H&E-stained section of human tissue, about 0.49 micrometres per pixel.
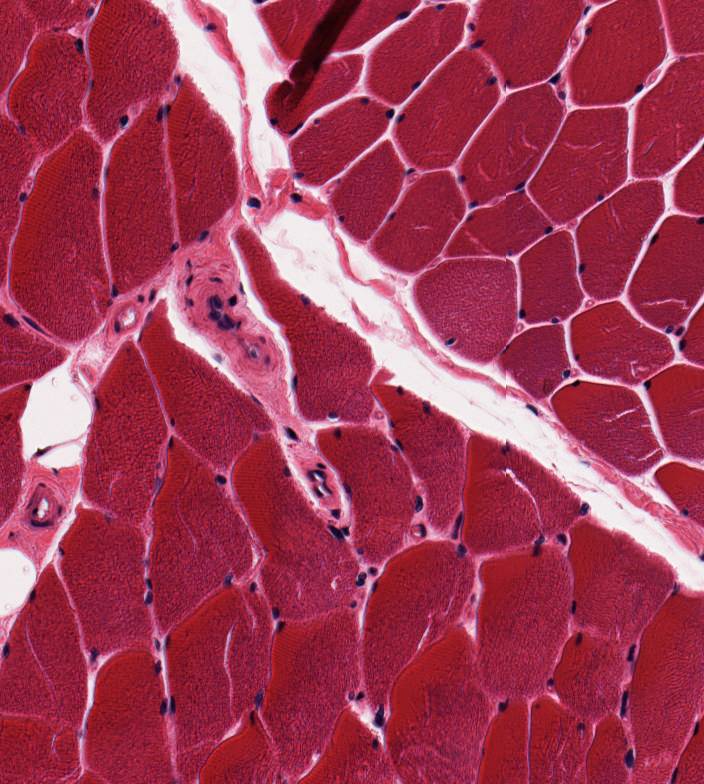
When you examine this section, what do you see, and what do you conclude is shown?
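The nuclei of the fibres are small and dark and lie at the periphery, just beneath the cell border. The fibre cytoplasm stains a deep, fairly even eosinophilic red. Thin, delicate endomysium separates the individual fibres. On the left side of the field, small thick-walled blood vessels lie in the connective tissue. This section is skeletal muscle.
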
